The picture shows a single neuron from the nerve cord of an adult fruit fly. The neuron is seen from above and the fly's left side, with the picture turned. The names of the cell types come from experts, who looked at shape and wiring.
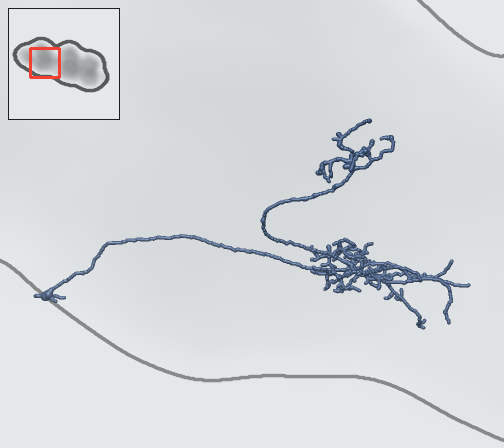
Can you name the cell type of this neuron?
IN06A114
